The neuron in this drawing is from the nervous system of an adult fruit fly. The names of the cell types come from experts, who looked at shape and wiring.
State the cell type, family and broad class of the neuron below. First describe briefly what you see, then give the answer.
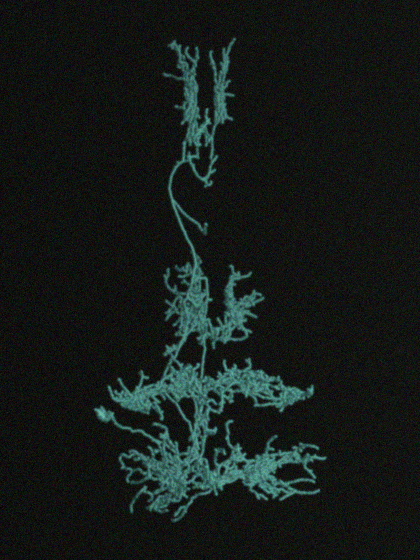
The cell body is at the lower left of the picture. In this view it is taller than it is wide. Its cell type is IN05B002. Its family is hemilineage 05B. Its broad class is nerve-cord intrinsic neuron.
